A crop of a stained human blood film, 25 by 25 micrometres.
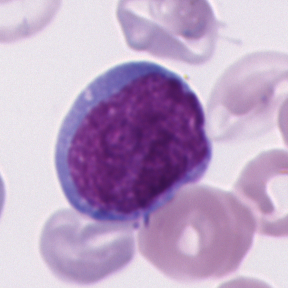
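Myeloblast: the nucleated cell at the centre of this stained smear of human peripheral blood, about 14 micrometres across. Its oval nucleus sits off-centre toward the right and fills about 70% of the cell's area. The chromatin is finely granular and evenly spread, with no coarse dark blocks. The cytoplasm stains a clear blue, and its rim is broadest on the left side of the cell.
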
